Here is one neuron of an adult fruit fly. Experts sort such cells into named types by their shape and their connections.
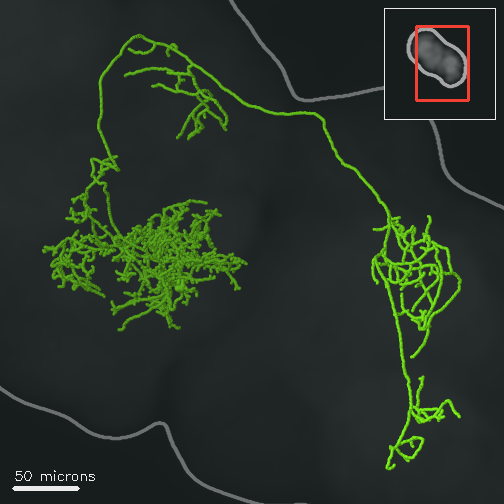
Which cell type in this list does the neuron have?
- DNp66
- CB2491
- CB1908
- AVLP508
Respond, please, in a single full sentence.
The cell type that this neuron has is DNp66.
